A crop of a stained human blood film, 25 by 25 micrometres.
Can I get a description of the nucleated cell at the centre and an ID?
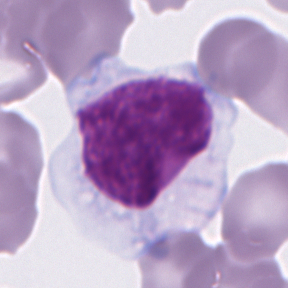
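The outline's irregular, with a finely ruffled edge. Pale greyish-blue cytoplasm makes a wide rim round the nucleus, broadest underneath it, and there are no distinct granules in it. That one's a hairy cell.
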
